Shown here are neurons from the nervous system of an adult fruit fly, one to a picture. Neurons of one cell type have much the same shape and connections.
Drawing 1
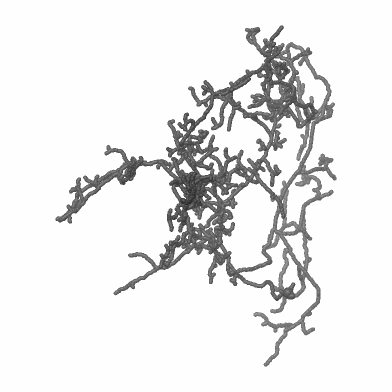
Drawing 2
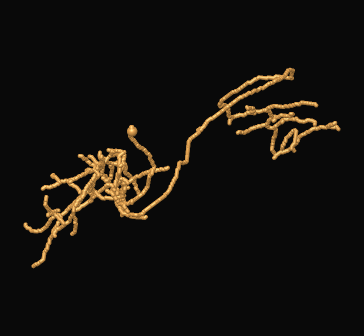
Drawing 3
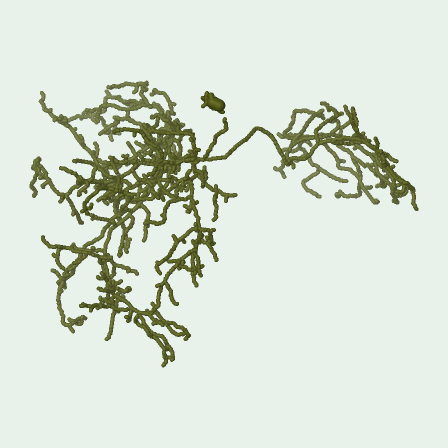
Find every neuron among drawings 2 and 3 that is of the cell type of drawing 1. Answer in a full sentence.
Drawing 3 is of the same cell type.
